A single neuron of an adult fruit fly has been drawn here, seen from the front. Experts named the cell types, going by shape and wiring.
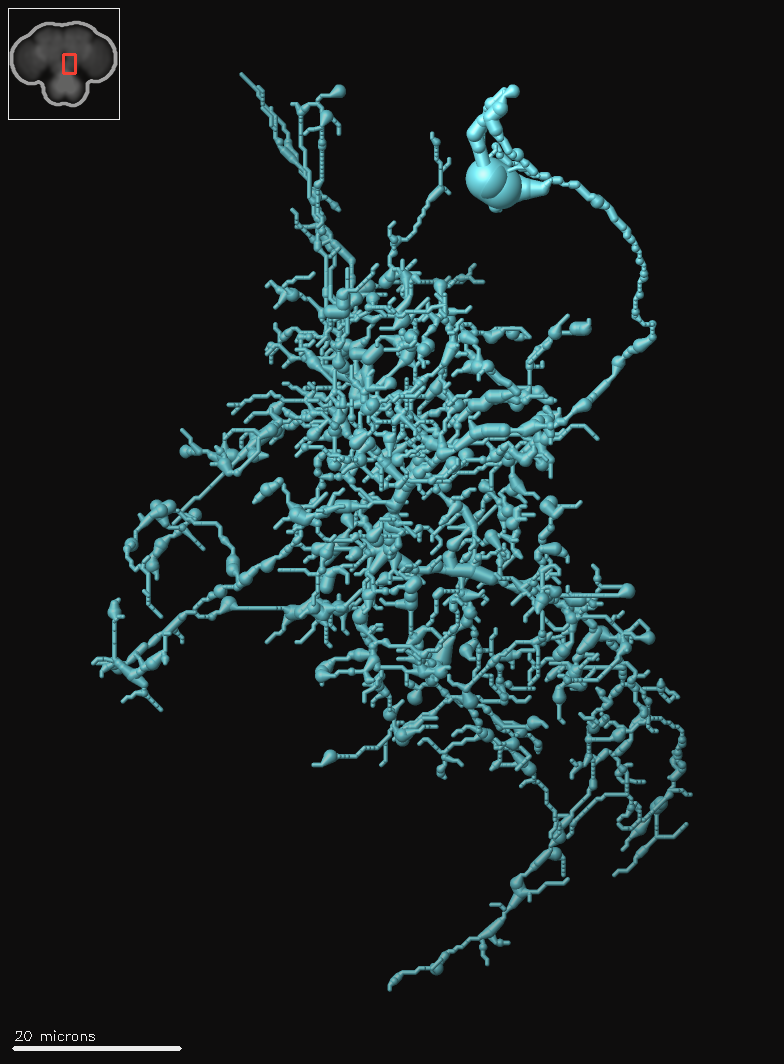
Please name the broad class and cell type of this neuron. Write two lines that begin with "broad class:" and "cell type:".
broad class: central-brain intrinsic neuron
cell type: GNG139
